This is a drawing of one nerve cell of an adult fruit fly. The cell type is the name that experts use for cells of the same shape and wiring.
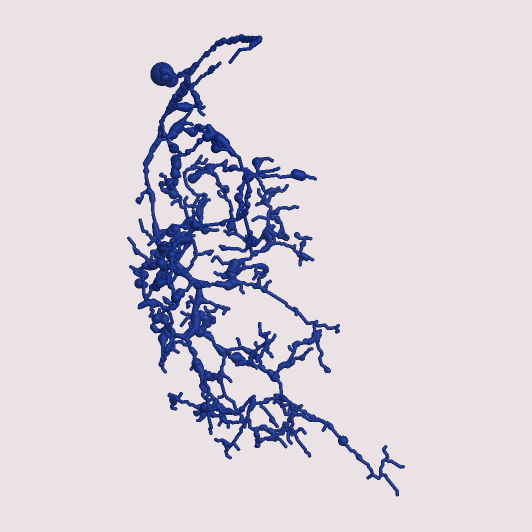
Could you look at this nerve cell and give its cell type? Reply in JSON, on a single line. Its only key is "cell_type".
{"cell_type": "AVLP311_a2"}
